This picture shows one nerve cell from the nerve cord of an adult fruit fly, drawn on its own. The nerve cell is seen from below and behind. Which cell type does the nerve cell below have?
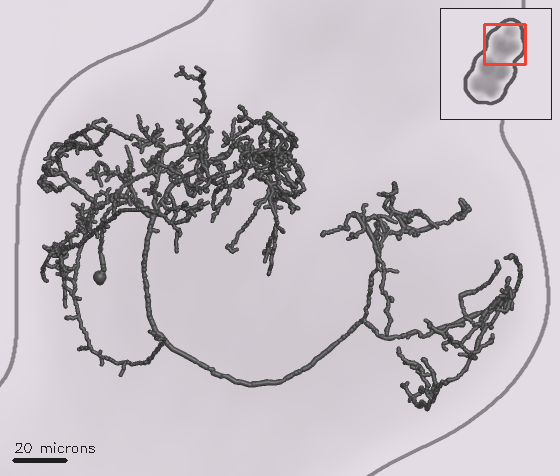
IN19B027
